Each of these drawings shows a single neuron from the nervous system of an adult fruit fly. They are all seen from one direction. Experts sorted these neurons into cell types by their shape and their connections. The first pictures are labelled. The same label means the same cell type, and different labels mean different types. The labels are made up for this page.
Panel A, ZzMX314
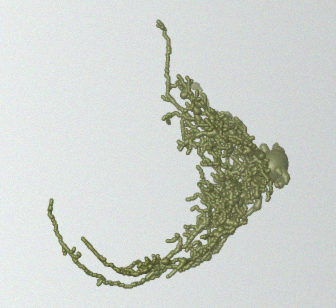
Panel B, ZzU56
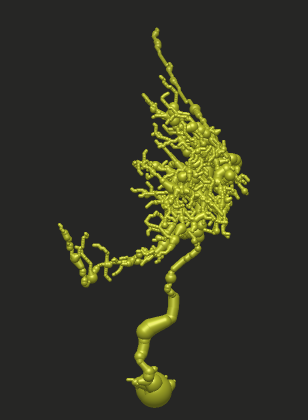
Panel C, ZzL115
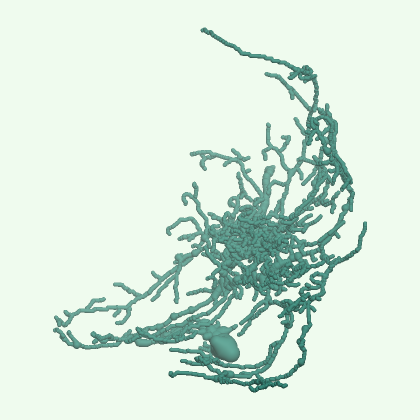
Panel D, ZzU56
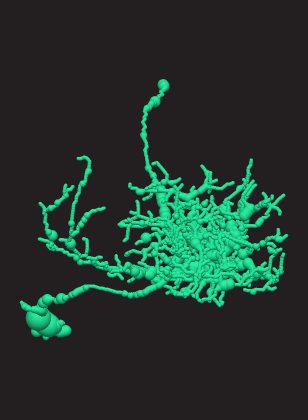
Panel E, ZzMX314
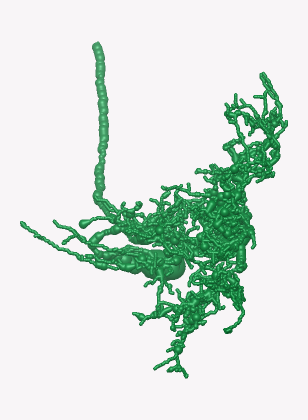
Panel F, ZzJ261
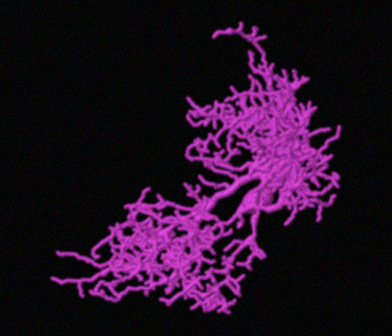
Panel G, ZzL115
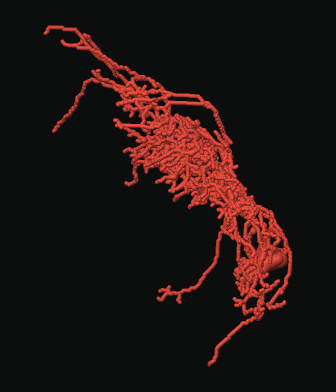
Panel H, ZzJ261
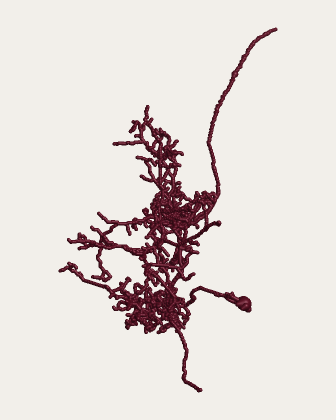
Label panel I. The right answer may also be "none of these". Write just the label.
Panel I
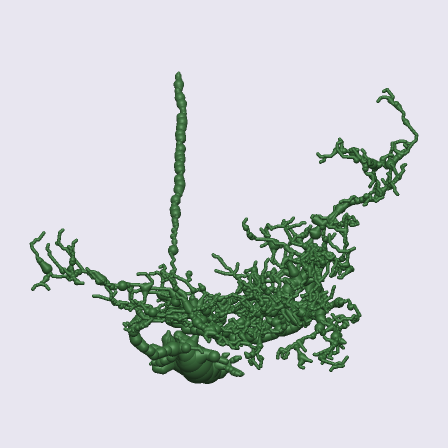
ZzMX314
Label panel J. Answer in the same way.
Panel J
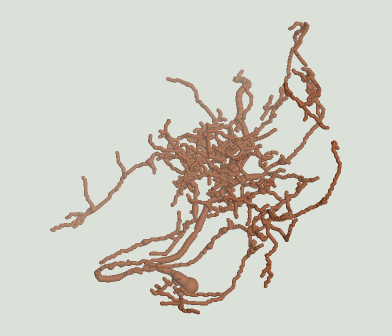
ZzL115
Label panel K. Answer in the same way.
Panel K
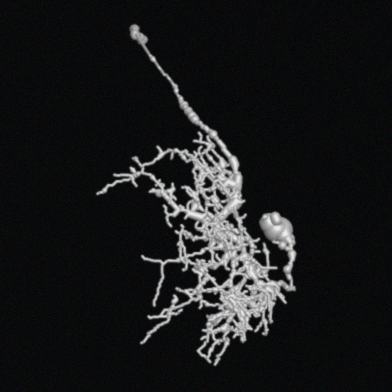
ZzJ261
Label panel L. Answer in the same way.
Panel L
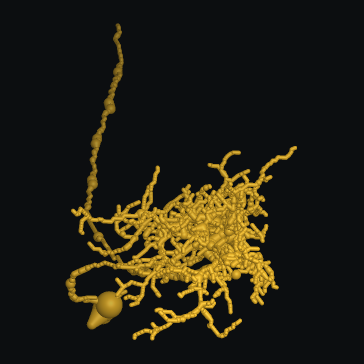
ZzU56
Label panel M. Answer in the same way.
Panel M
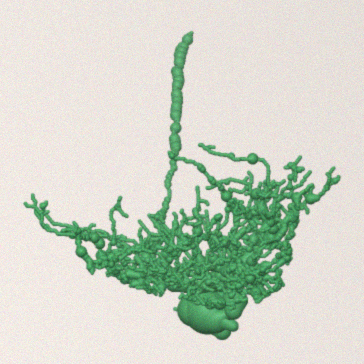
ZzMX314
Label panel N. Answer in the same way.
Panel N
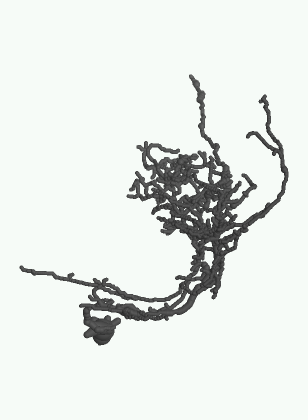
ZzL115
